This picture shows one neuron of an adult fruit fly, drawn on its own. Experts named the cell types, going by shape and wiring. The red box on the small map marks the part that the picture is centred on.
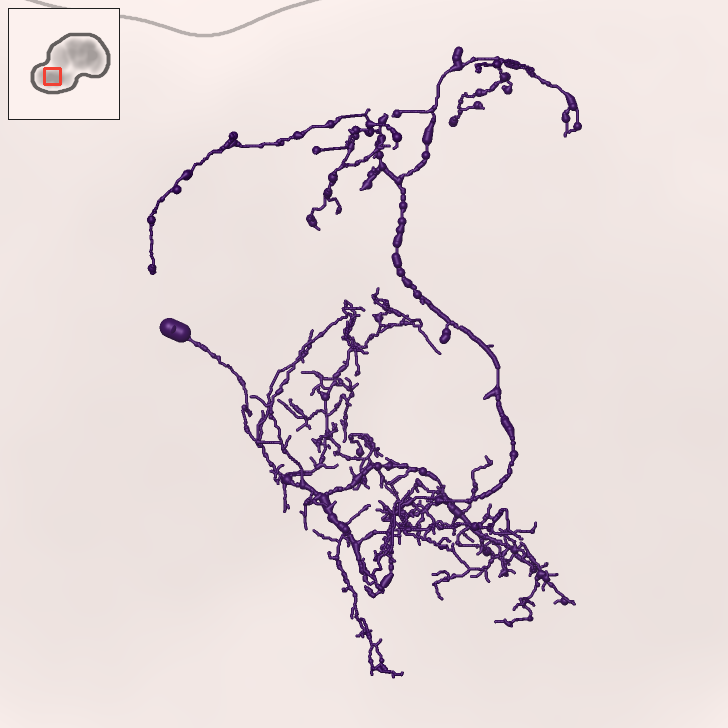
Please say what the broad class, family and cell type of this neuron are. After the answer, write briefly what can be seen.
This is a nerve-cord intrinsic neuron. The family is hemilineage 17A. The cell type is IN17A084. The cell body is on the left of the picture. The picture shows more than a hundred branch ends.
